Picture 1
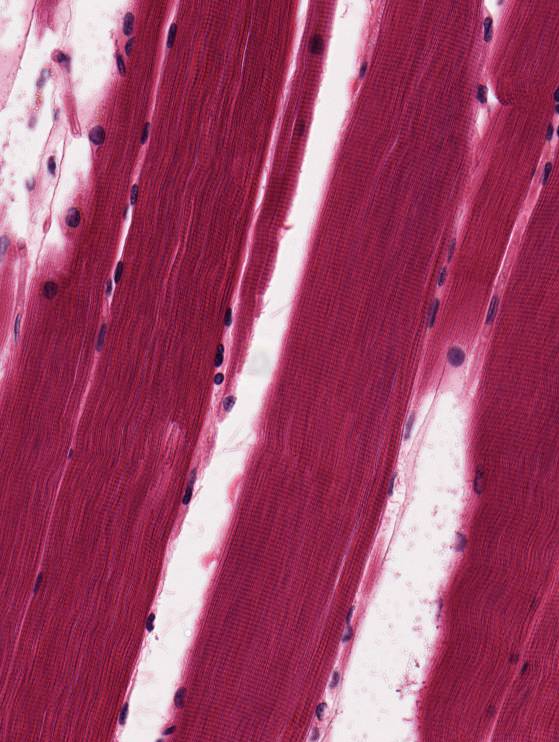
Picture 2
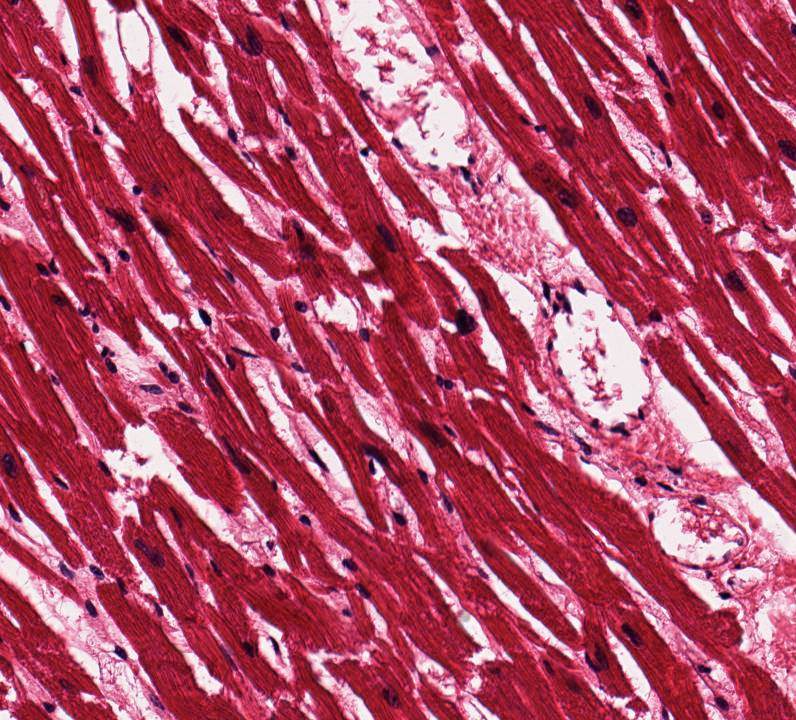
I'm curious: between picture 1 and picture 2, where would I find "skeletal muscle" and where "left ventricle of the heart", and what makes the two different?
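Picture 1 is skeletal muscle; picture 2 is the left ventricle of the heart. In picture 1, long parallel fibres run diagonally from upper right to lower left across the field, straight and unbranched, not joining their neighbours. Dark, flattened, elongated nuclei lie at the fibre edges in deep, even pink-red cytoplasm. In picture 2, the fibres branch and join neighbouring fibres, oval nuclei lie centrally, and the deeply eosinophilic red cytoplasm shows faint lengthwise striations.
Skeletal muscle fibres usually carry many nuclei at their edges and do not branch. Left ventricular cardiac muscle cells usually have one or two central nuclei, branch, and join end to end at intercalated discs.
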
